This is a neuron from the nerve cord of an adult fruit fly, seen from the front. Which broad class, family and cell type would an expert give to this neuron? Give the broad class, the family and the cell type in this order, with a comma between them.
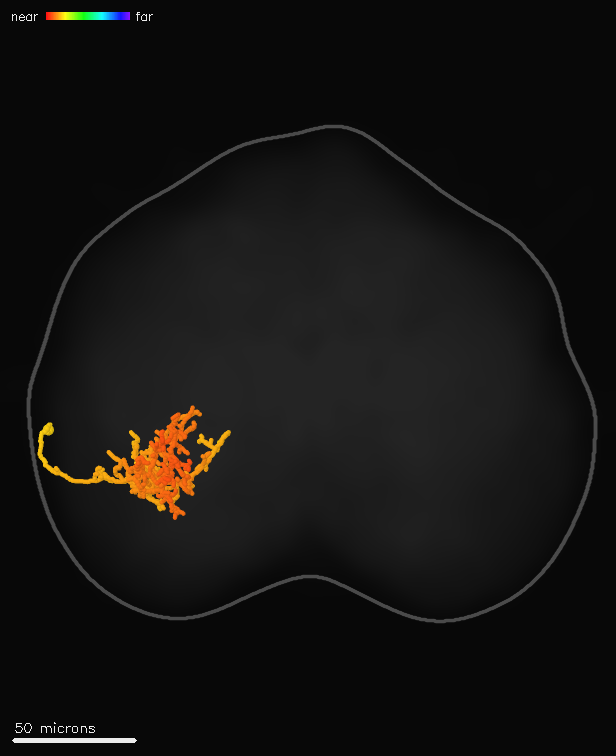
nerve-cord intrinsic neuron, hemilineage 20A.22A, IN20A.22A052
